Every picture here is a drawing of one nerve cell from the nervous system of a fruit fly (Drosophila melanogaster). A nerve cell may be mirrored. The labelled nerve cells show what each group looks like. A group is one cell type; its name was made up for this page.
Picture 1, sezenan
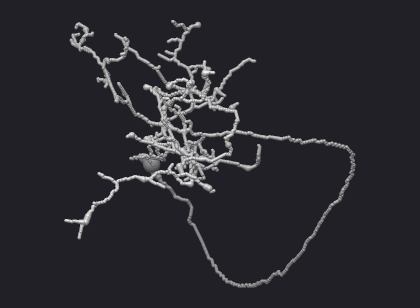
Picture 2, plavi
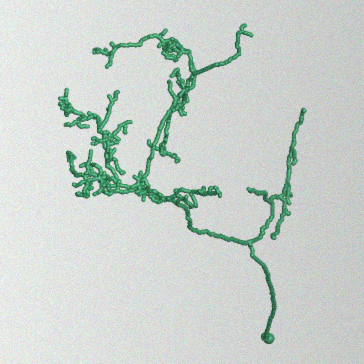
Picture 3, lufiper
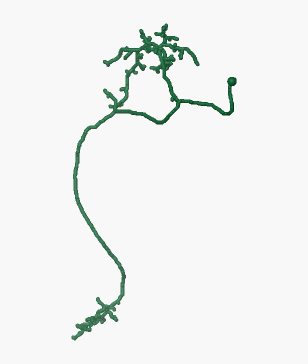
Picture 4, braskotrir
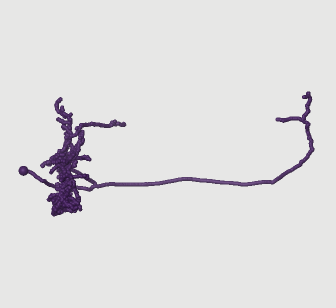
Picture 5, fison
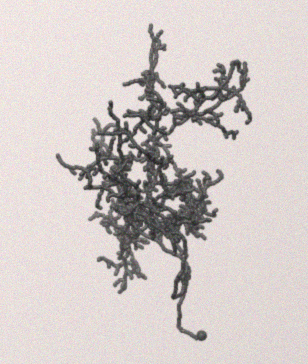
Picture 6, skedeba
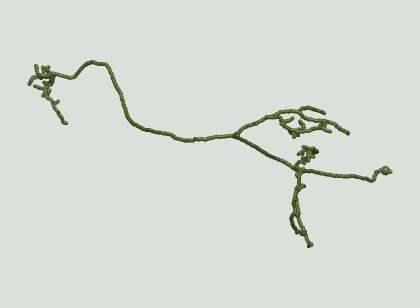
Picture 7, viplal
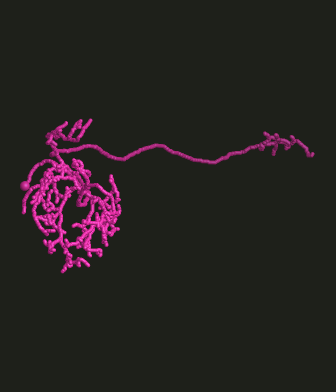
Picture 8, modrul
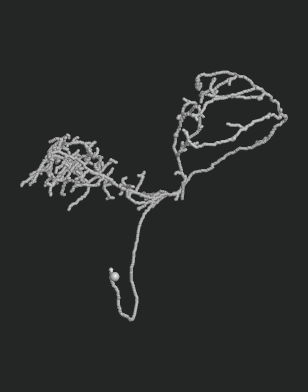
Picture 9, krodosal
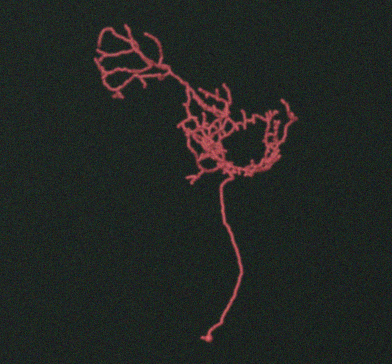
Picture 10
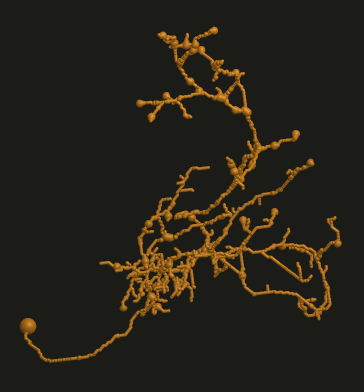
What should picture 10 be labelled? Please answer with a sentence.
It belongs to krodosal.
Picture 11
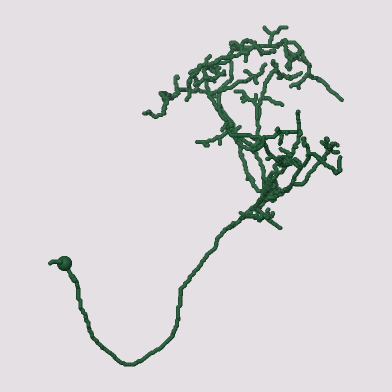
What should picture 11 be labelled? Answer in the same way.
It belongs to modrul.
